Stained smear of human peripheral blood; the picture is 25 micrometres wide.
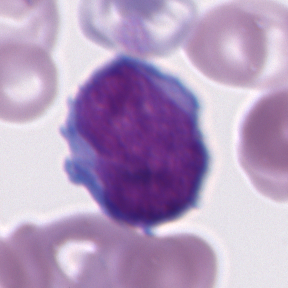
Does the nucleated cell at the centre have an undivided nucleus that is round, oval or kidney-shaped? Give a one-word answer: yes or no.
Yes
